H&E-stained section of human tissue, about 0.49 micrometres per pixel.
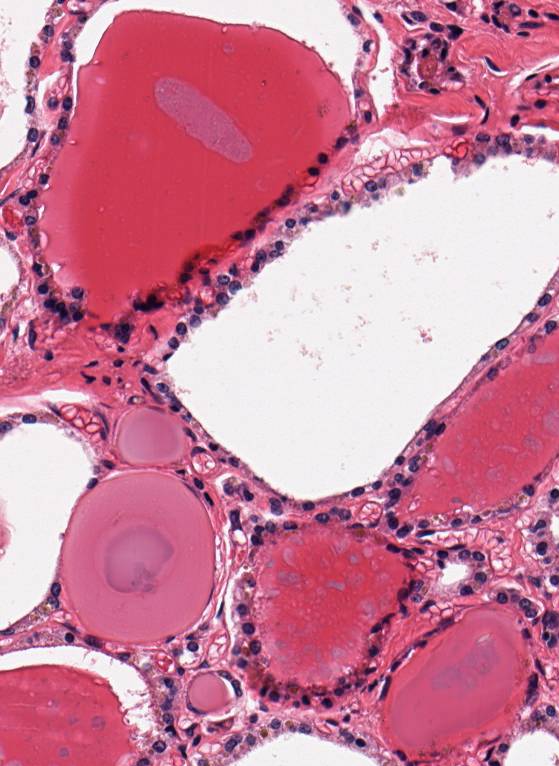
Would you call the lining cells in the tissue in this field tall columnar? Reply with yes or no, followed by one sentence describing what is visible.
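No. Each follicle is lined by a single layer of flattened to low cuboidal epithelial cells.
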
